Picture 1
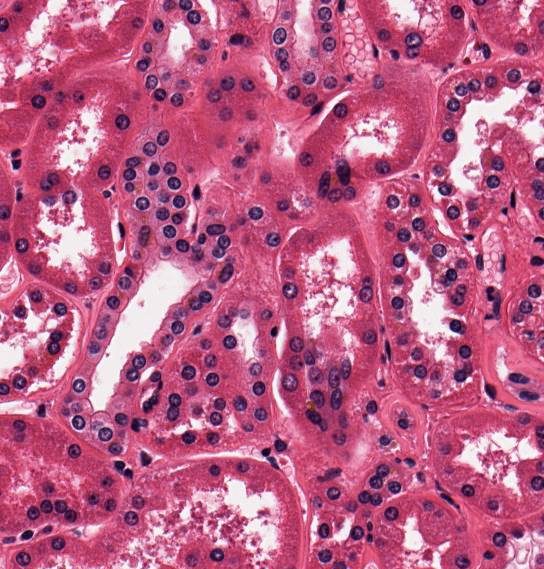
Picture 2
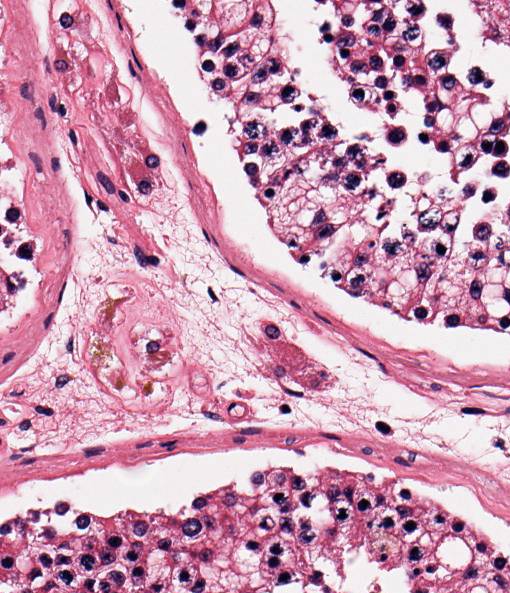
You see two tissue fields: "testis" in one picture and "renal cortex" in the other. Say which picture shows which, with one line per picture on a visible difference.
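Site of picture 1: renal cortex. Most tubules are lined by a single layer of cuboidal cells with deeply eosinophilic cytoplasm.
Site of picture 2: testis. The tubules are lined by a stratified epithelium of many layers of cells with round, dark nuclei.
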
